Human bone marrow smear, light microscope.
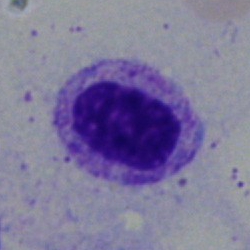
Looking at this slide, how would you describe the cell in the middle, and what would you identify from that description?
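An oval, smooth-edged outline encloses a nucleus that fills most of the cell. Deep purple staining runs through the whole of the nucleus. Small purple specks are scattered in the background around the cell. The name of this cell is myelocyte.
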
